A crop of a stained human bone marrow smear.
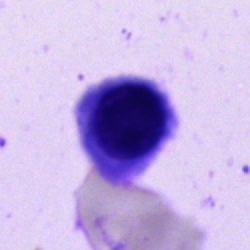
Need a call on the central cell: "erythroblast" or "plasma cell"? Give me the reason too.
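This one, as I see it, is an erythroblast. The nucleus stains a very dark, almost uniform purple. Around it, the cytoplasm is deep blue and makes a narrow rim, widest on the lower left side. The outline is roughly round, with a slightly bumpy edge.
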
